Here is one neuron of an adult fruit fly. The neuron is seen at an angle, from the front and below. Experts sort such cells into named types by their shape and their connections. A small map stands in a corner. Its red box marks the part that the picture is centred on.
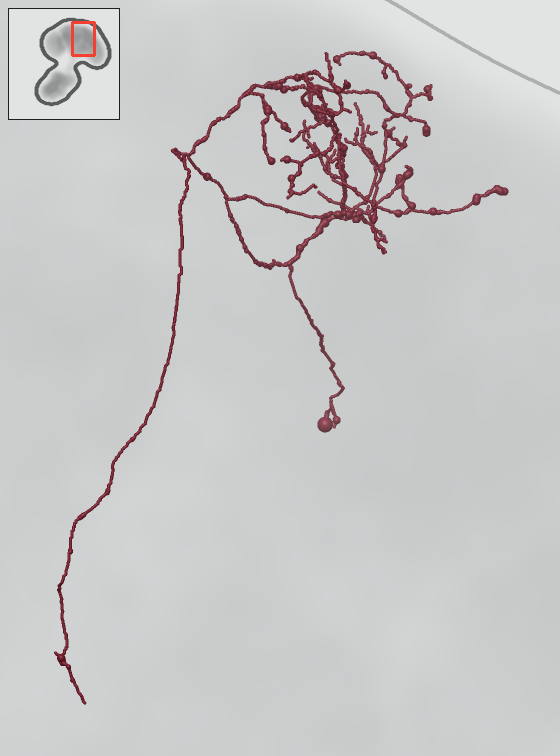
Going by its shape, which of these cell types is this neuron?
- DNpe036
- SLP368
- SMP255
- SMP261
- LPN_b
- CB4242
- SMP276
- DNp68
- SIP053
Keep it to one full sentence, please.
To this neuron applies the cell type name SIP053.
